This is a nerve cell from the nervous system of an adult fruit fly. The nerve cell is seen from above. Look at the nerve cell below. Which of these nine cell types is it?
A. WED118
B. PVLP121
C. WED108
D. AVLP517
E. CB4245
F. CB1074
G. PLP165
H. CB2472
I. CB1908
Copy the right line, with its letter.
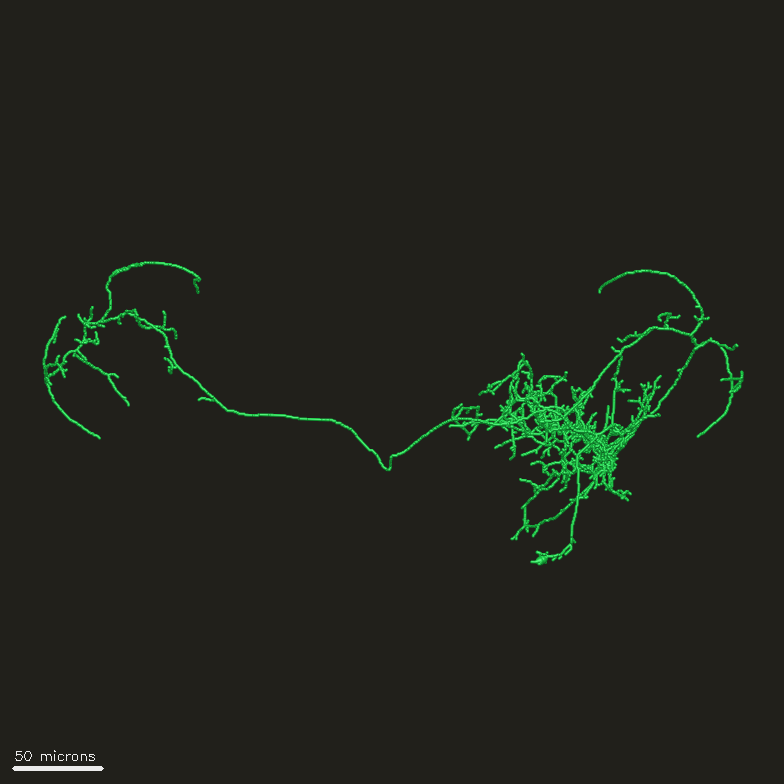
C. WED108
